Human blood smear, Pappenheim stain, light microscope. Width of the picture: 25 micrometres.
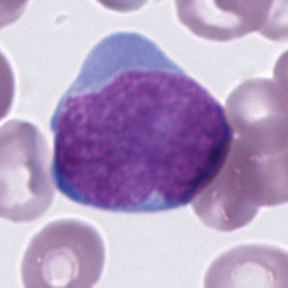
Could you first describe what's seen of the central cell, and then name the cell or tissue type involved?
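A small notch marks the lower edge of the nucleus. Chromatin is finely stippled throughout. Neither granules nor vacuoles are seen in the cytoplasm. This cell is a myeloblast.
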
